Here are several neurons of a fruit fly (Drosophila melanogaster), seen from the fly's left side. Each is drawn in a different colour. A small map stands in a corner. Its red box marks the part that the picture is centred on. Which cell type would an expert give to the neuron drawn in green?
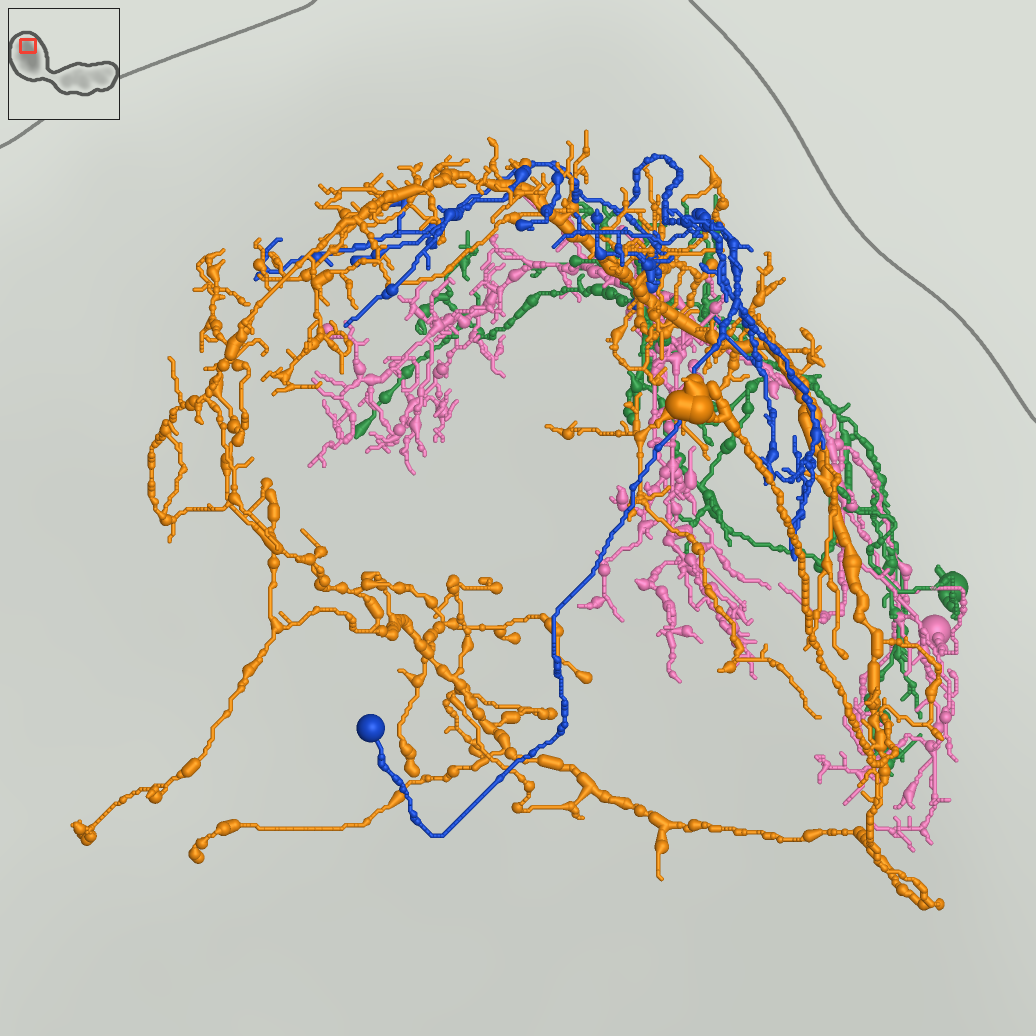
SLP334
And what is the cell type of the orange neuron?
SLP304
